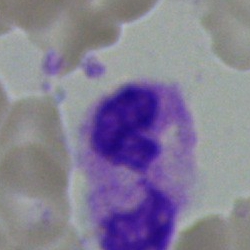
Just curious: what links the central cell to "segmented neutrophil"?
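The central cell is a segmented neutrophil, and its nucleus forms two dark masses, one upper and one lower.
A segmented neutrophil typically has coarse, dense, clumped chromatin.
The chromatin here is dark purple and coarsely clumped, which goes with the name.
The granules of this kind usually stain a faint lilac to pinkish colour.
The cytoplasm is pale lilac-pink with a fine, faintly granular texture, which also goes with it.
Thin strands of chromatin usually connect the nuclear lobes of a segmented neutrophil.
What lies between the two masses in this cell is paler cytoplasm, so this is the feature that does not match that usual pattern.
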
